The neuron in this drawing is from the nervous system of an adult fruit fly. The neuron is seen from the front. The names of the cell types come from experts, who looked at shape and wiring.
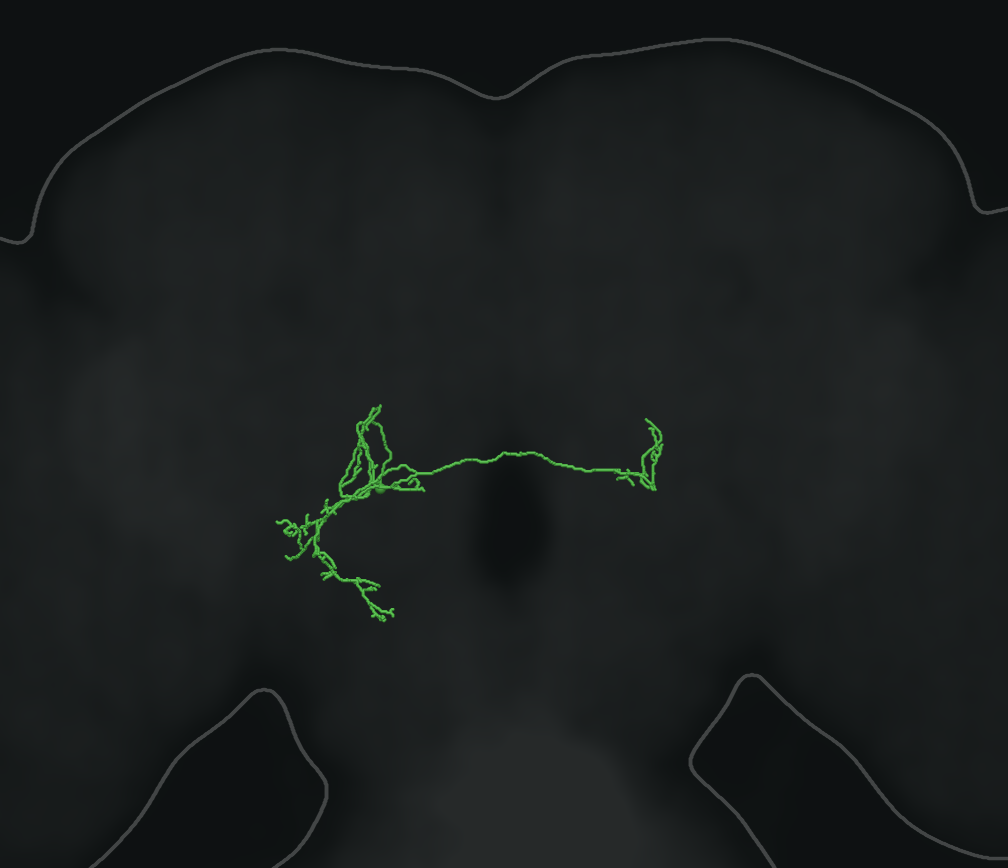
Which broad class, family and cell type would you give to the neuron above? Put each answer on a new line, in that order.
central-brain intrinsic neuron
hemilineage DM6_ventral
CB2205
